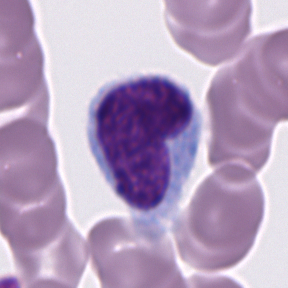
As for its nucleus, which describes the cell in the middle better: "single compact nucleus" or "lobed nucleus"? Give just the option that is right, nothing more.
Single compact nucleus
